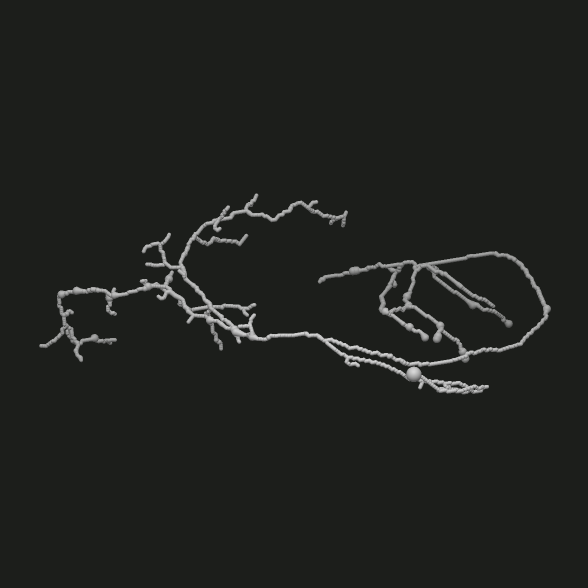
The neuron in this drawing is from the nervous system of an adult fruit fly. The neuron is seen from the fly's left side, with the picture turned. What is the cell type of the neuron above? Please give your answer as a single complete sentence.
The cell type to which this neuron belongs is IN09A090.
